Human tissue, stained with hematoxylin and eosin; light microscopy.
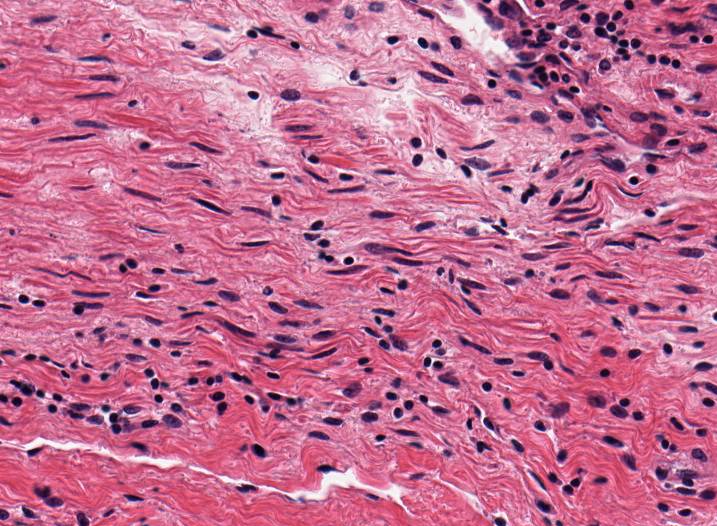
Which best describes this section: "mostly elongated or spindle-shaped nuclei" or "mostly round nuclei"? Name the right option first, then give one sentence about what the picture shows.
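Mostly elongated or spindle-shaped nuclei. Elongated, spindle-shaped nuclei lie parallel to the fibres throughout the field.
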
